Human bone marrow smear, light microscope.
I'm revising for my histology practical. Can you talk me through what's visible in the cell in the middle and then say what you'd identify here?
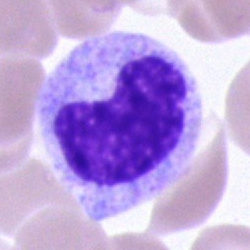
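Outline: roughly round, with a smooth edge. Nucleus: kidney-shaped, notched on its upper side, no distinct nucleolus visible. Cytoplasm: fine lilac granules scattered throughout. The cell is a metamyelocyte.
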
